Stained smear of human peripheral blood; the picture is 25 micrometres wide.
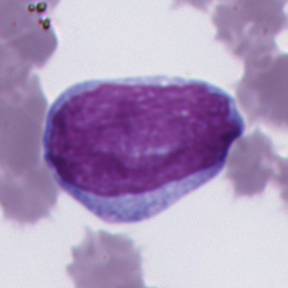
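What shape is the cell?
A smooth oval, about 18 by 13 micrometres, broader at the left end than at the right, with no projections from the surface.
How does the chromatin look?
Finely granular and fairly evenly spread, with no coarse dark clumps.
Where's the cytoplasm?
It's pale blue and forms a crescent mainly along the lower edge of the nucleus, which measures about 17 by 10 micrometres and fills about 80% of the cell's area.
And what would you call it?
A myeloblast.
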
